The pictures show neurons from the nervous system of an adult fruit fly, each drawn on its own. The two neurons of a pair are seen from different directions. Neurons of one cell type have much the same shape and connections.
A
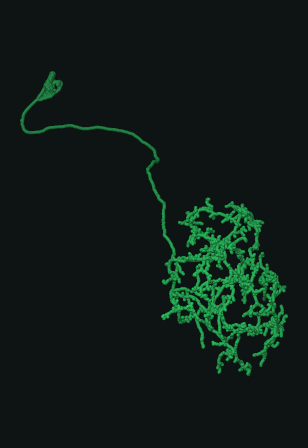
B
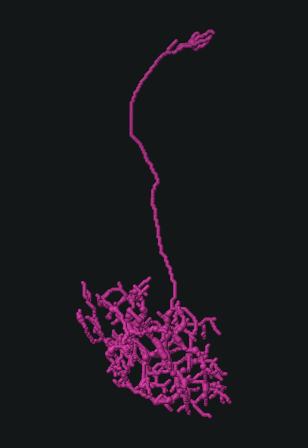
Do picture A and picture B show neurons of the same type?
yes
